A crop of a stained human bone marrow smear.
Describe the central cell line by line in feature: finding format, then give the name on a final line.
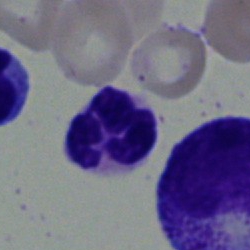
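Chromatin: dense, dark purple throughout the lobes.
Nucleoli: none visible.
Cytoplasm: thin pale lilac rim, clearest below the nucleus.
Granules: no coarse granules seen.
Cell: segmented neutrophil.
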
